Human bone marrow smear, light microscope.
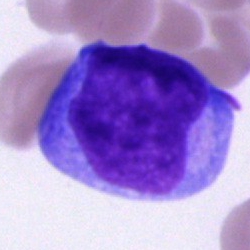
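Blast, the central cell in a stained human bone marrow smear. The cell outline is broadly rounded, with somewhat flattened sides. A large nucleus of irregular outline fills most of the cell and lies toward the top, reaching the upper edge. No clear vacuoles are seen in the cytoplasm.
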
